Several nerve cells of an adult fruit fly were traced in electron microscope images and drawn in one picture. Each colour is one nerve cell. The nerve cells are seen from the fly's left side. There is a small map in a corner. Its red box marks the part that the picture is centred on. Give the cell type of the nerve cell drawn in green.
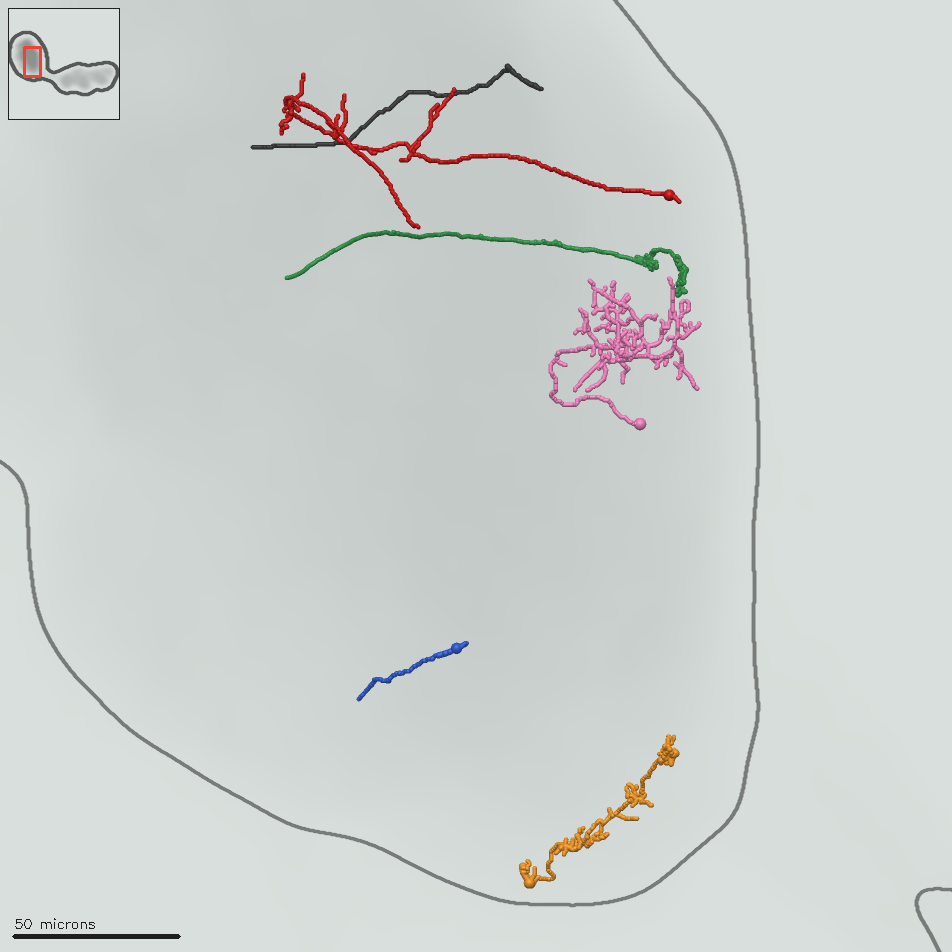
L5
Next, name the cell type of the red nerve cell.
C2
